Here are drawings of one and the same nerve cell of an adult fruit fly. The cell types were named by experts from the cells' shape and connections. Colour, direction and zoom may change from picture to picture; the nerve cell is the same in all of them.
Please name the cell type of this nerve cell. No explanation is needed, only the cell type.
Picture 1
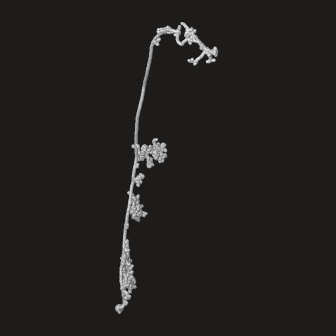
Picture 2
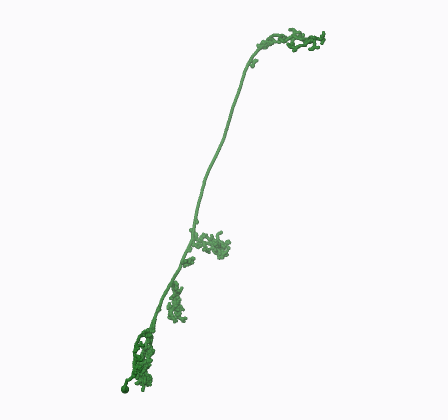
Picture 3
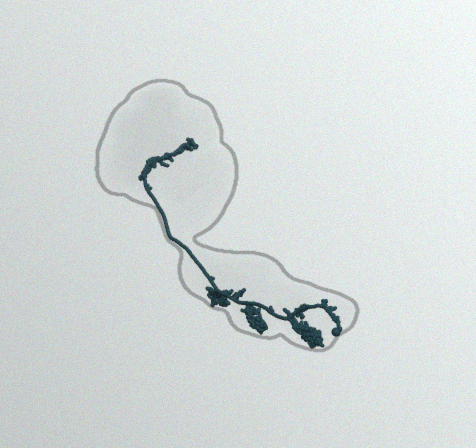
AN09B004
